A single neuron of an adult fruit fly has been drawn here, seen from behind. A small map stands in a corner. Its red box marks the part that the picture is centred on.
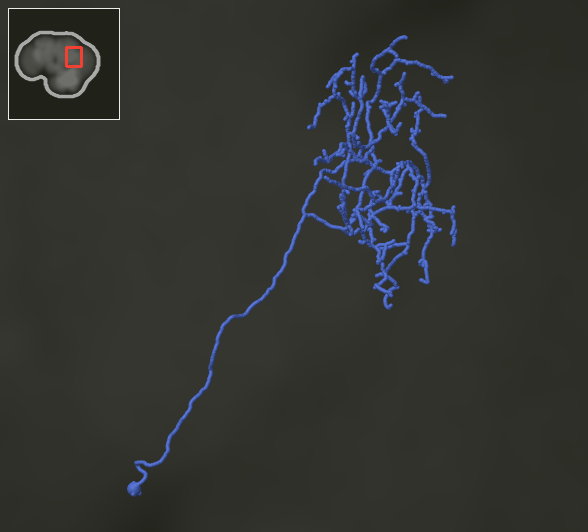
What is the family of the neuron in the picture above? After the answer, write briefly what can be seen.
Its family is Li. It is an optic-lobe intrinsic neuron. The cell body can be seen at the lower left of the picture. Dozens of branch ends can be seen.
